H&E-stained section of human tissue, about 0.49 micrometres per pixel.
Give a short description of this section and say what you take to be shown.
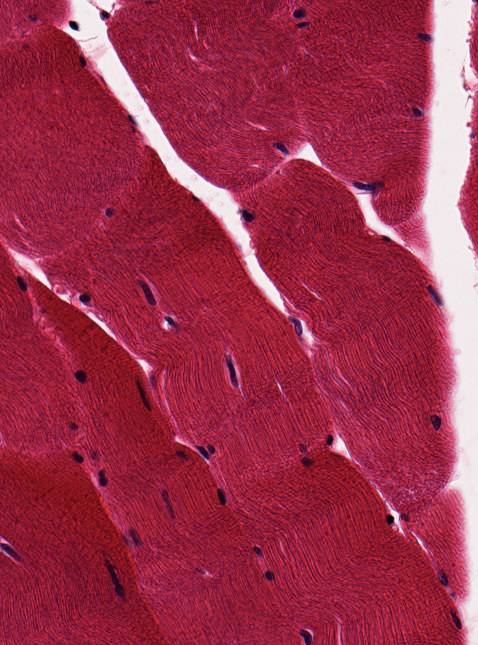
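Follow the long, parallel muscle fibres as they cross the field diagonally, from upper left to lower right. Their cytoplasm is evenly stained a deep red. Now look for the nuclei: dark, elongated and spindle-shaped, they lie parallel to the fibres and sit at the fibre edges rather than in the centres. This section is skeletal muscle.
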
